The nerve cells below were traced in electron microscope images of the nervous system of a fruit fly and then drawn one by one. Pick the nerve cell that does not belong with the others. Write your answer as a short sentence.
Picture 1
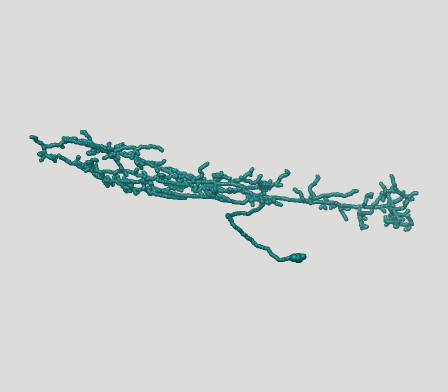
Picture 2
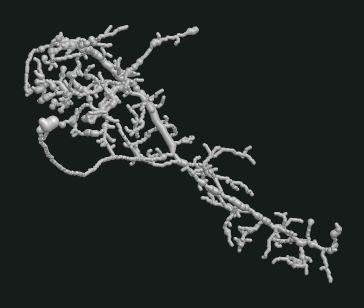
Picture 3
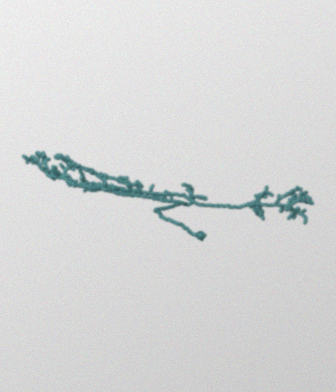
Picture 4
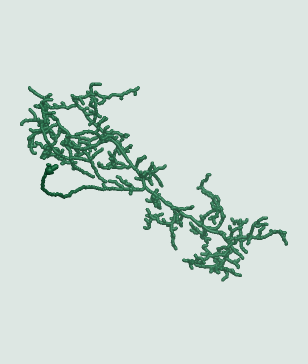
The nerve cell in picture 3 is of another cell type than the rest.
